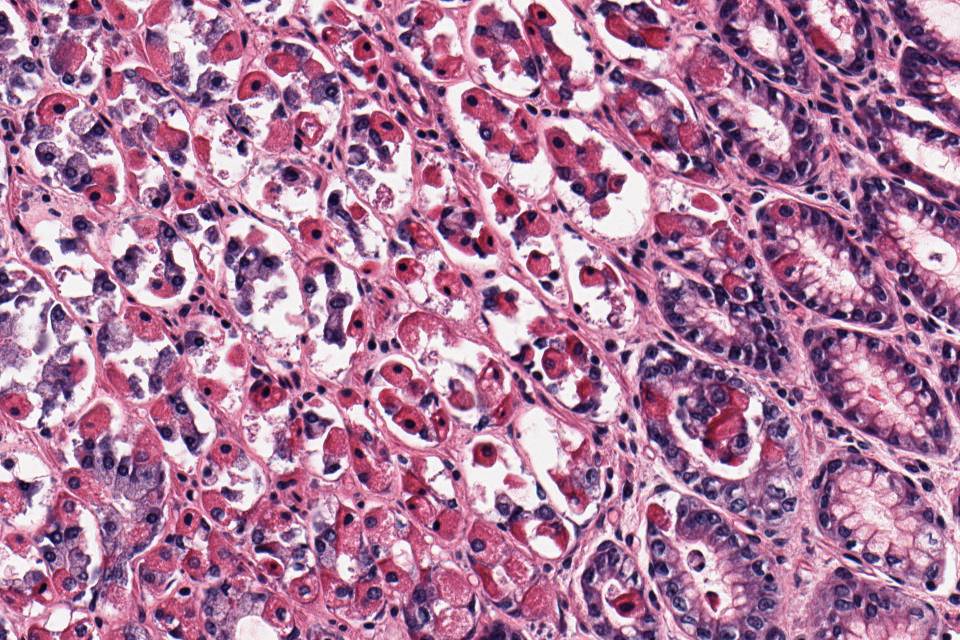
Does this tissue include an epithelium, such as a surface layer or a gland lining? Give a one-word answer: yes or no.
Yes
